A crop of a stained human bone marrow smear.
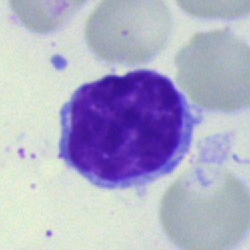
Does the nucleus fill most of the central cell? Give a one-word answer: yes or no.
Yes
